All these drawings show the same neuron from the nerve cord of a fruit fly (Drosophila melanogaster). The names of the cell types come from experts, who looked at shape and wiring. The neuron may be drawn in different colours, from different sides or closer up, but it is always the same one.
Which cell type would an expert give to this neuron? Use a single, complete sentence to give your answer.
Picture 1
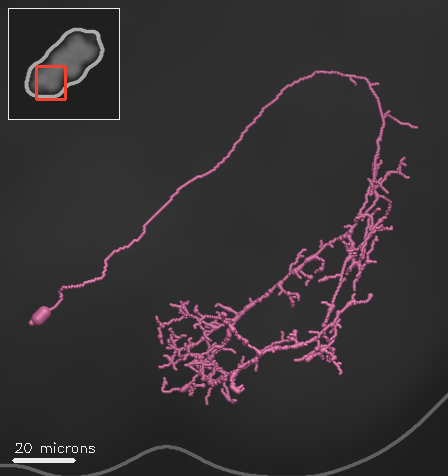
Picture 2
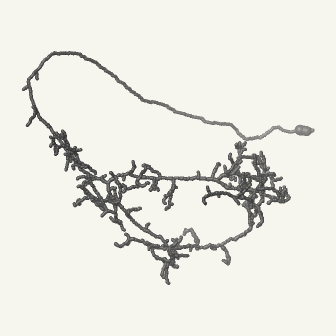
By type, the neuron is IN12B025.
